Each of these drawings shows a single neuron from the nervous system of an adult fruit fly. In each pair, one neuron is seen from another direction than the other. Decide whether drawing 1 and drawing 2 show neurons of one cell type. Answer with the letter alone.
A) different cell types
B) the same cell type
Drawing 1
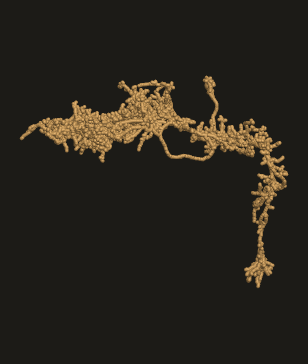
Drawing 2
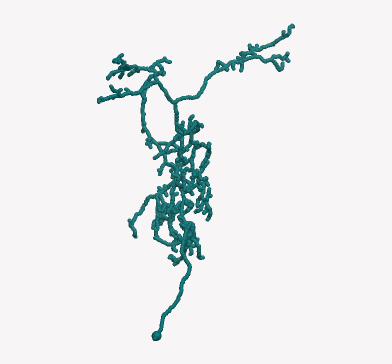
A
